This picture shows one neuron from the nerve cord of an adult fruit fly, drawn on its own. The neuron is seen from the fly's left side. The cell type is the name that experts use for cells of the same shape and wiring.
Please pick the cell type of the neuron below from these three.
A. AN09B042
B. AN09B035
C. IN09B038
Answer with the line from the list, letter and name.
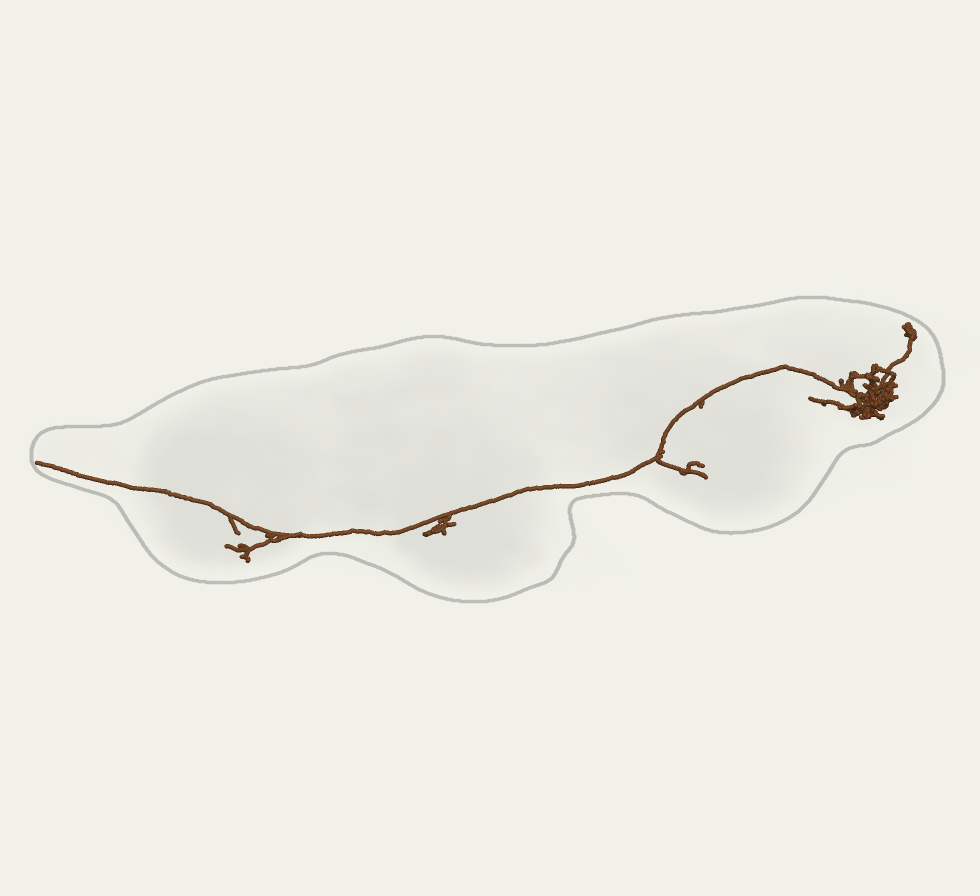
A. AN09B042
